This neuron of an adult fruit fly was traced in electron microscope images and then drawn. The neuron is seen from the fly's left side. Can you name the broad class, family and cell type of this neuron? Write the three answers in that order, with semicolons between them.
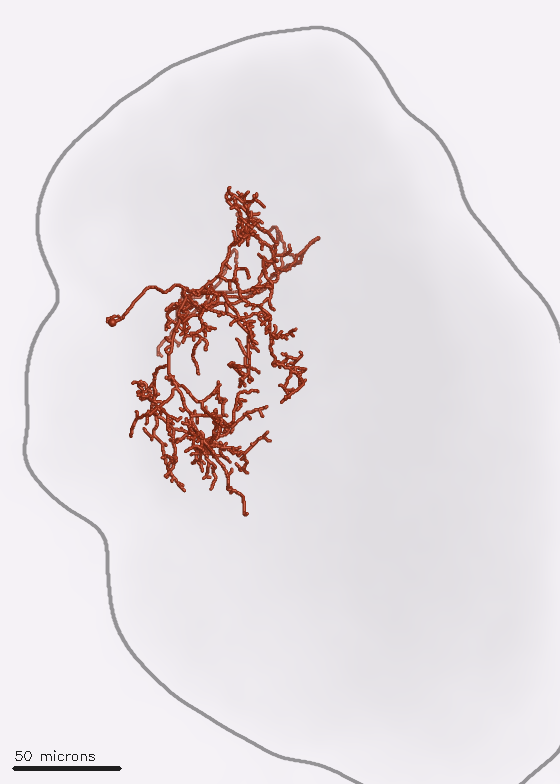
central-brain intrinsic neuron; hemilineage VLPl&d1_dorsal; AVLP220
